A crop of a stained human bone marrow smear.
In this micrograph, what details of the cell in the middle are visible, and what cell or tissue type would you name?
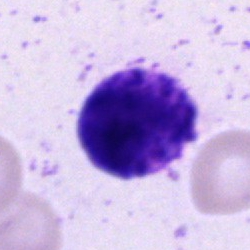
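Round outline, and the whole thing is crowded with coarse dark purple granules, so much that the nucleus is mostly hidden under them. No vacuoles that I can see. It's a basophil.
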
